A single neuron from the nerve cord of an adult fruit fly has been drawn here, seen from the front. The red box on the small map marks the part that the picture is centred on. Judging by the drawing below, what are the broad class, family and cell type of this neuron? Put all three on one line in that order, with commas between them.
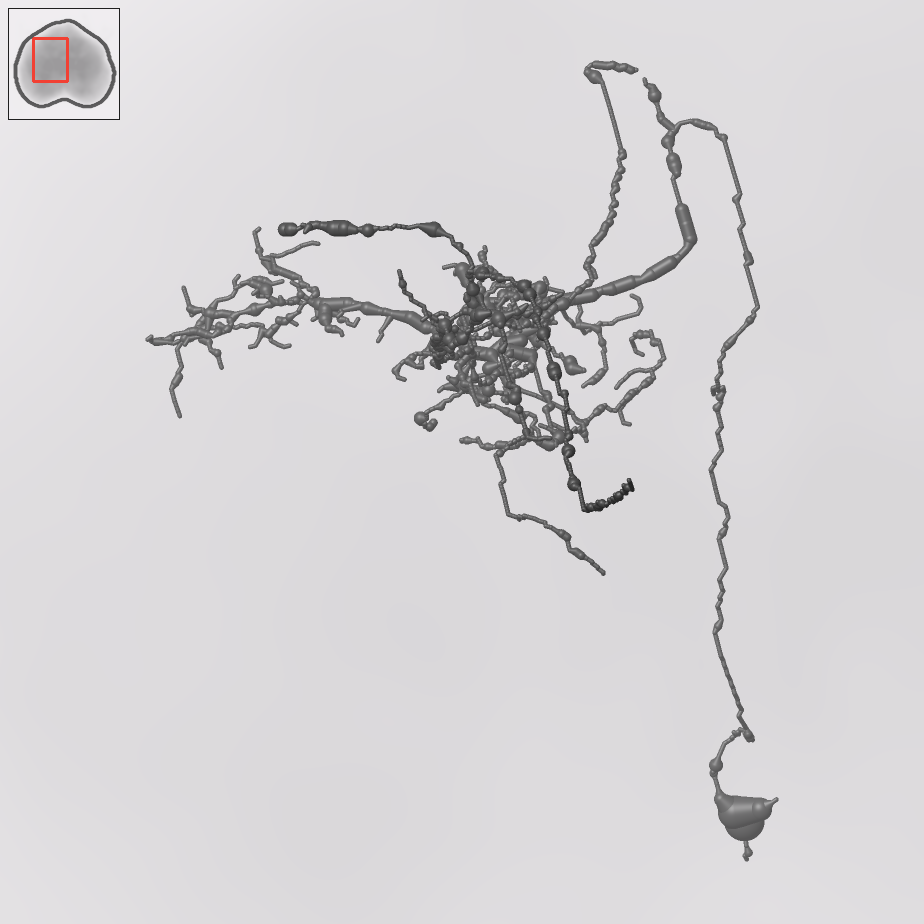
ascending neuron, hemilineage 02A, AN02A022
